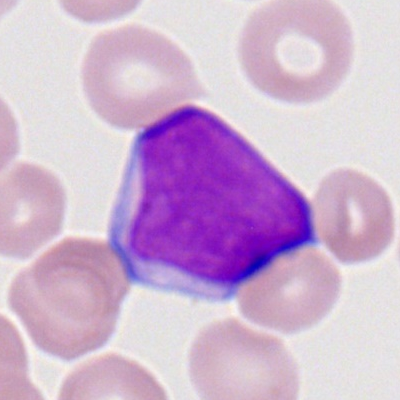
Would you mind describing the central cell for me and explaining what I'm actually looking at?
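A single, unlobed nucleus fills most of the cell and follows its angular outline. Only a narrow rim of pale blue cytoplasm remains, widest at the lower left. Identification: myeloblast.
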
